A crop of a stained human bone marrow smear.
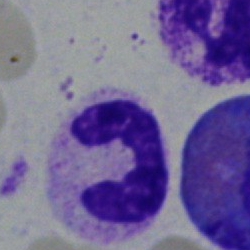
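Band neutrophil in a stained human bone marrow smear: the smooth, oval cell in the middle has a curved, C-shaped nucleus opening toward the left, and no vacuoles are seen in its cytoplasm.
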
